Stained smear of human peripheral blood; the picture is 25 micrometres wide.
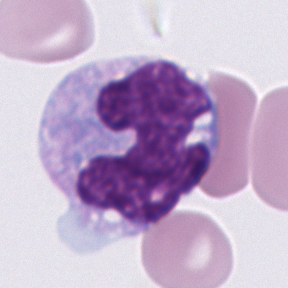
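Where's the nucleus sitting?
Off toward the right side of the cell.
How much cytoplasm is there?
Plenty: a broad zone left of the nucleus, plus a smooth, paler blue bulge projecting from the lower left edge.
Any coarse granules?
None, only fine, faint ones.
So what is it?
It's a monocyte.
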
